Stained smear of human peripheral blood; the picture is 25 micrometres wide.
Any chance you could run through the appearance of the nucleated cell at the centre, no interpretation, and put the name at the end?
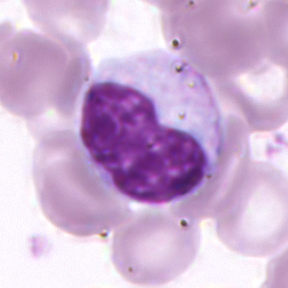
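First, the nucleus: bean-shaped, with a notch in its upper edge, and about 13 by 8 micrometres. Second, its position: off-centre, toward the lower left of the cell. Third, the chromatin: dark purple and coarsely clumped, with paler gaps between the clumps. Fourth, the cytoplasm: its widest band lies to the upper right of the nucleus. The cell is a metamyelocyte.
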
